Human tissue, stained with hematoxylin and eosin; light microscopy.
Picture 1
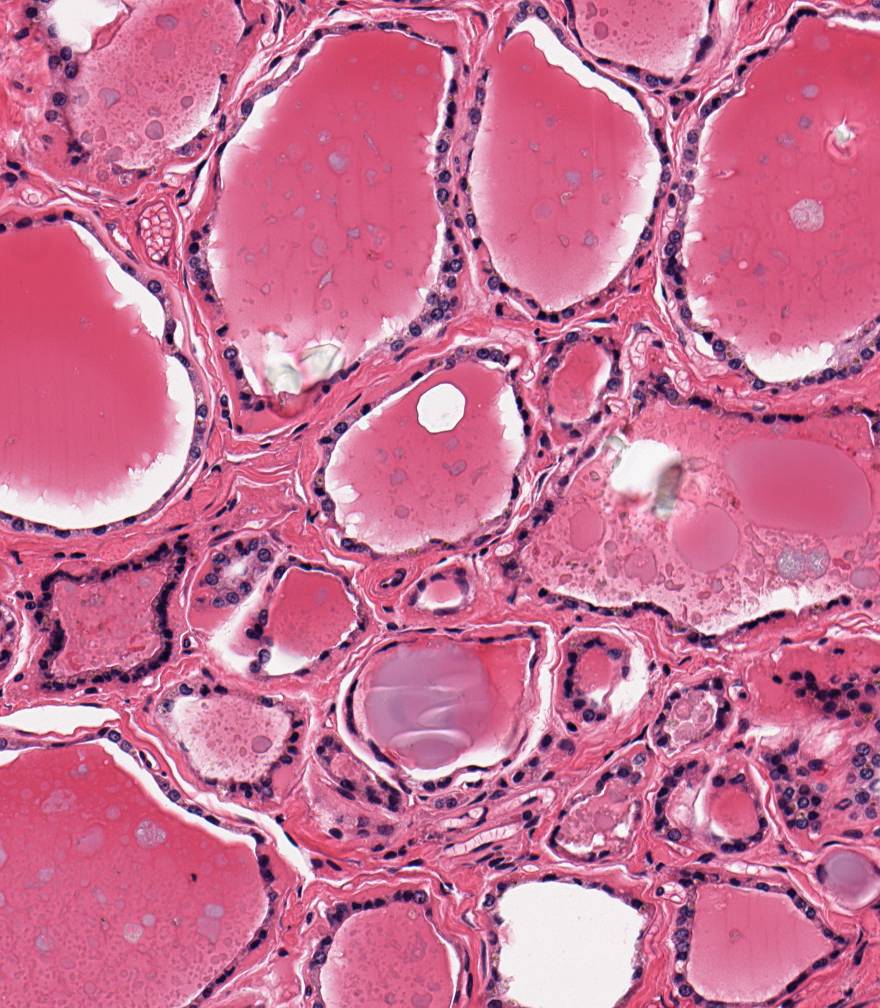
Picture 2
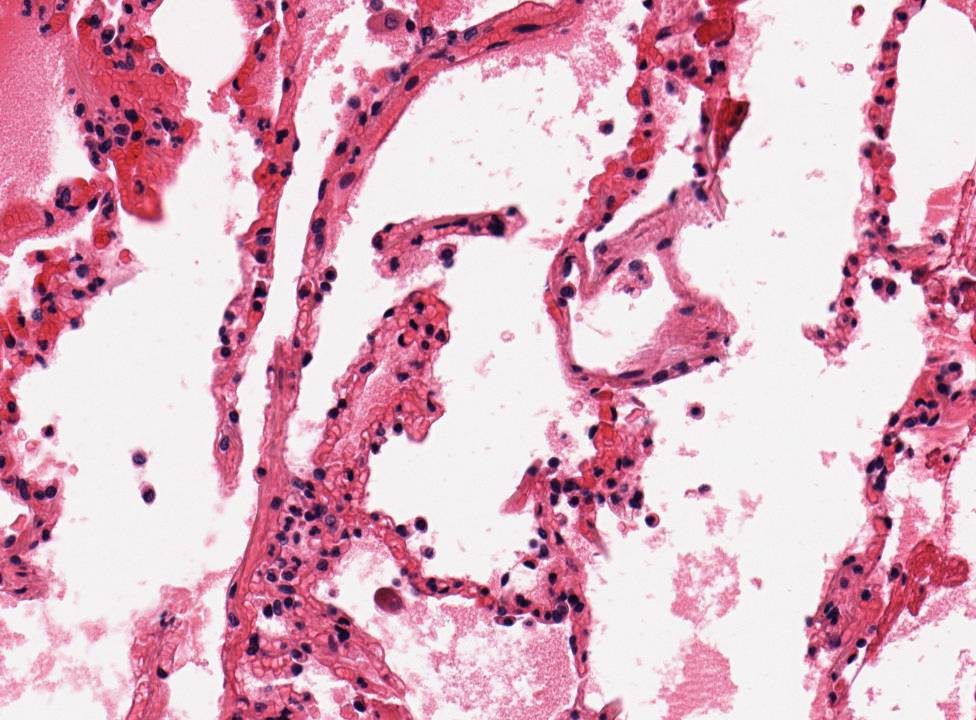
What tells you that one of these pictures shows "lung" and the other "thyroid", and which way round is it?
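The thyroid is in picture 1, and picture 2 shows lung. Picture 1 consists of closed, rounded follicles of widely varying size, largest at the top and left edges, and almost every one holds homogeneous pink colloid. In picture 2, thin branching tissue strands with small, dark, round to oval nuclei separate large pale open spaces, where scattered single rounded cells lie free.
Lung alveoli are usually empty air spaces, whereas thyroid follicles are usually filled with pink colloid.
The follicles have a single layer of flattened to low cuboidal lining cells with small, round, dark nuclei in one row, while the surface cells along the long upper-centre strand in picture 2 are flattened, with elongated nuclei.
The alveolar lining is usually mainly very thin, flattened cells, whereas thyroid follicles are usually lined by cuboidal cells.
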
